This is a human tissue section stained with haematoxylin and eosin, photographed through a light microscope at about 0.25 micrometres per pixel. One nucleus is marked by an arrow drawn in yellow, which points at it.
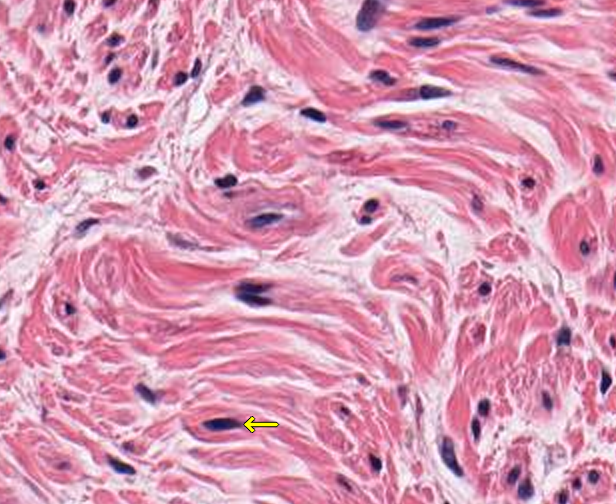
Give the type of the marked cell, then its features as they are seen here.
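The marked cell is a smooth muscle cell. The nucleus is elongated with tapering ends, its long axis running along the length of the cell. The nucleus is dark and evenly stained, with a smooth outline. The nucleus is enclosed by a narrow band of pink cytoplasm that extends past both of its ends. The cell lies parallel to wavy pink fibres that run in the same direction around it.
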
